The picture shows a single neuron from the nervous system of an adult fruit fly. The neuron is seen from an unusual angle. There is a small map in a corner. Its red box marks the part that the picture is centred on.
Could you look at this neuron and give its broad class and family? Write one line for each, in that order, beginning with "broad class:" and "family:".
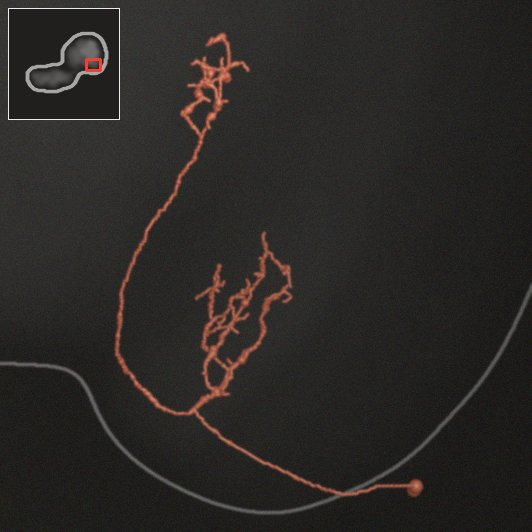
broad class: optic-lobe intrinsic neuron
family: Tm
